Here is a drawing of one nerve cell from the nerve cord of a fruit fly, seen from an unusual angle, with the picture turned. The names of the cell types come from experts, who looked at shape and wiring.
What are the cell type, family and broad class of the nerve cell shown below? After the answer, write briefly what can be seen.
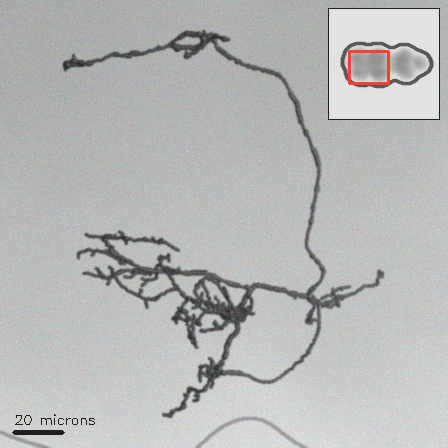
The cell type is IN08B037. Its family is hemilineage 08B. It is a nerve-cord intrinsic neuron. From top to bottom in the picture it spans about 160 microns. Dozens of branch ends can be seen.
